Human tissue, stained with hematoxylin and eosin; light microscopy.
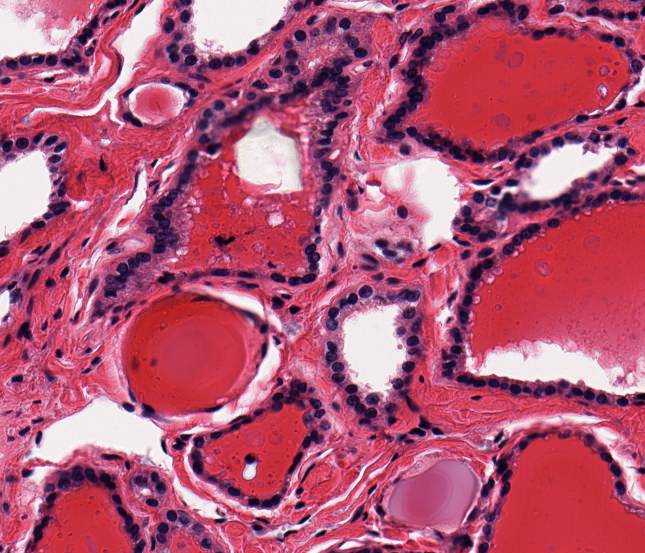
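thyroid: closed, rounded follicles of varying size make up the field, separated by bands of stroma. A single layer of flattened to low cuboidal cells lines each follicle, with small, round, darkly stained nuclei of fairly even size. The stroma between follicles is pink and fibrous, containing scattered spindle-shaped nuclei.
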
